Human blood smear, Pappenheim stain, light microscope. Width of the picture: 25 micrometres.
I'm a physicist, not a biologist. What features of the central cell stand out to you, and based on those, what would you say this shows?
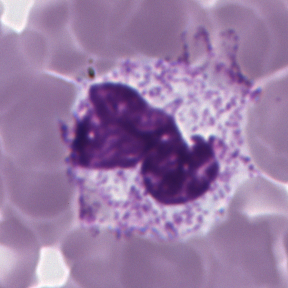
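Two large nuclear lobes lie diagonally and are joined to each other. The chromatin is dense and deeply stained dark purple. Plentiful, very pale cytoplasm holds purple-violet granules. This cell is a segmented neutrophil.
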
